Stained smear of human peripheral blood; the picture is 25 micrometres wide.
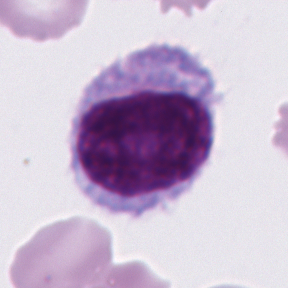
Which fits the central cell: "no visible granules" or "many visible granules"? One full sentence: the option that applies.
Visible granules are absent from the cytoplasm of the cell.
